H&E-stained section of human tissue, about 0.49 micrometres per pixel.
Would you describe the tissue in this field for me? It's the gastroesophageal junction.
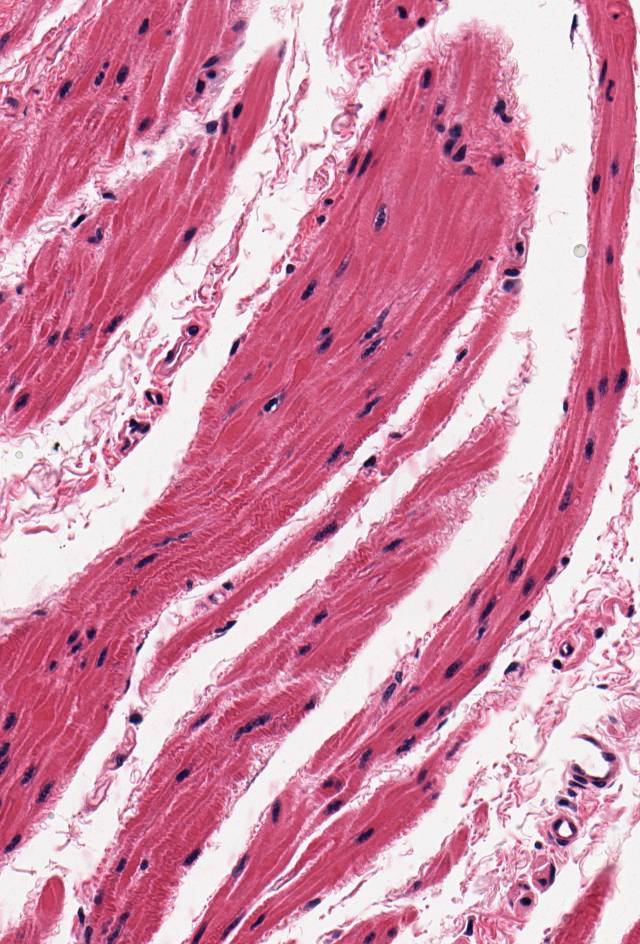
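Running diagonally, lower left to upper right: long eosinophilic muscle bundles. Their fibres look bright pink and fibrillar. Nuclei? Dark, oval to elongated, inside the fibres, long axis parallel to them. Between bundles, pale spaces with loose, wavy connective tissue strands.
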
